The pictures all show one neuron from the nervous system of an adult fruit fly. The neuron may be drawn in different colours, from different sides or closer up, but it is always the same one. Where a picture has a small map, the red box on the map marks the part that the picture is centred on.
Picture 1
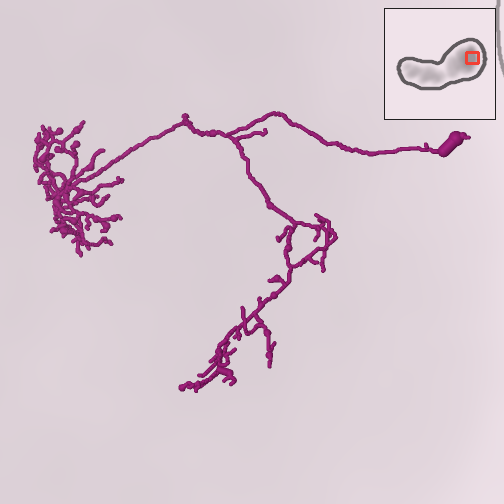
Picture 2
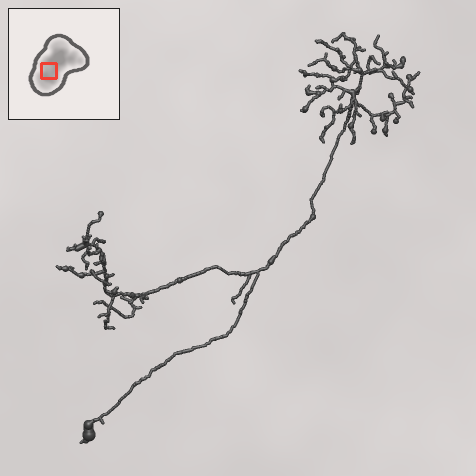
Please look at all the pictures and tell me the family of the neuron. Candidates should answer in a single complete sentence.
The neuron is categorized as belonging to family hemilineage EBa1.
